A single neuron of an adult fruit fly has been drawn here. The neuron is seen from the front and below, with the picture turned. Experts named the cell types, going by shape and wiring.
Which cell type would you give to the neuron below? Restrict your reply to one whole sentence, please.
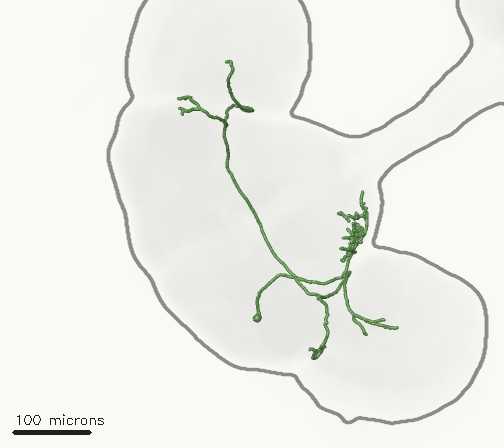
The neuron is a member of cell type PVLP046.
